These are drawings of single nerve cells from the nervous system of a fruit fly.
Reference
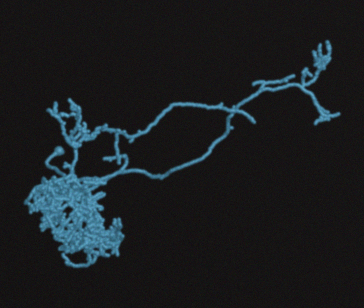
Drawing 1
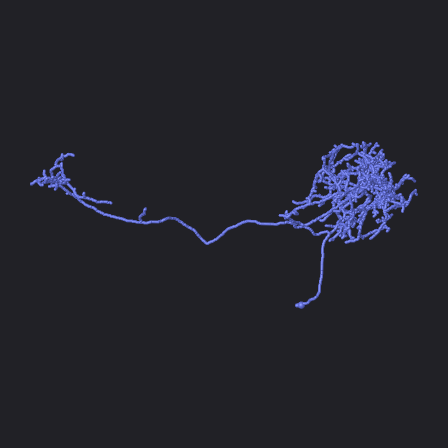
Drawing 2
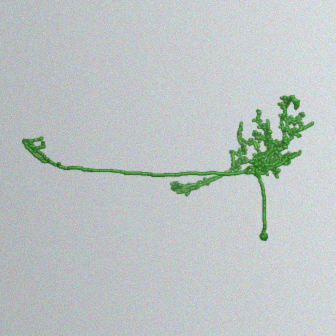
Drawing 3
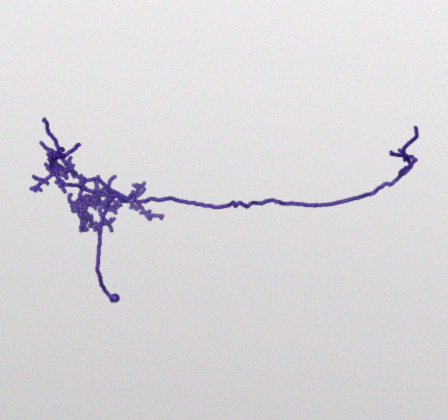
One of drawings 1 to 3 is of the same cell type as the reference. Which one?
1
